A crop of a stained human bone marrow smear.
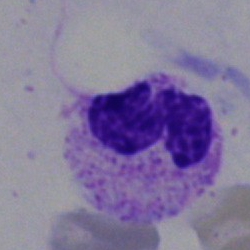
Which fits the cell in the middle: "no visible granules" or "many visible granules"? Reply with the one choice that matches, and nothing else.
Many visible granules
